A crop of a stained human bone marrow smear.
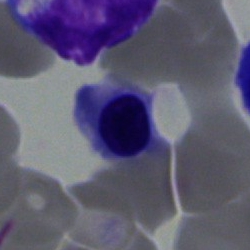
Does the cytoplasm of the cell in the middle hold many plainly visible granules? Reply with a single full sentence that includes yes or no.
No, its cytoplasm lacks visible granules entirely.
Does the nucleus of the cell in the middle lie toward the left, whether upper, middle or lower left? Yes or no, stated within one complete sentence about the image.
No, what lies toward the right is the nucleus of the cell.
